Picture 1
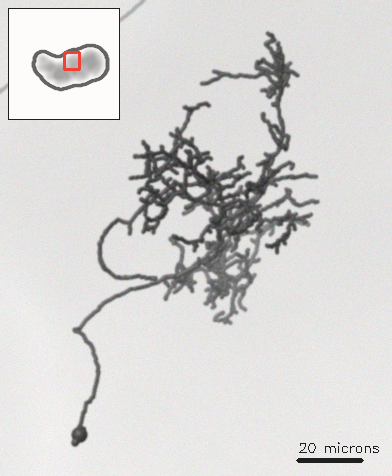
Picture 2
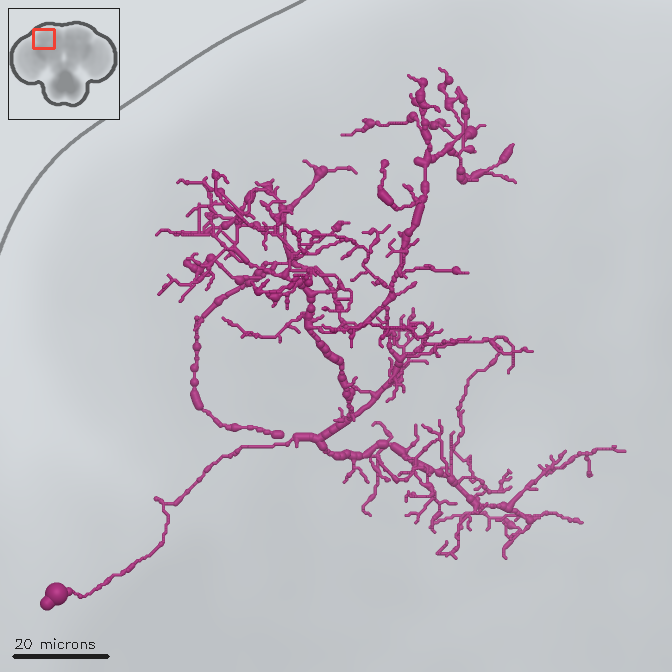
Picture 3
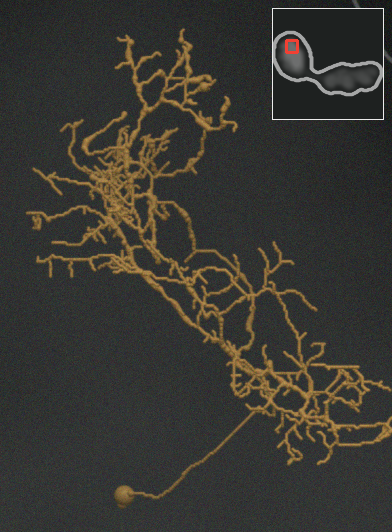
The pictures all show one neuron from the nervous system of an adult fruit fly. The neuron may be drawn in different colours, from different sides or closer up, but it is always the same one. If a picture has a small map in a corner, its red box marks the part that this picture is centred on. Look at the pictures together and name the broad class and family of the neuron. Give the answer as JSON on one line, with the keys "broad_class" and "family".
{"broad_class": "central-brain intrinsic neuron", "family": "hemilineage LHa2"}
